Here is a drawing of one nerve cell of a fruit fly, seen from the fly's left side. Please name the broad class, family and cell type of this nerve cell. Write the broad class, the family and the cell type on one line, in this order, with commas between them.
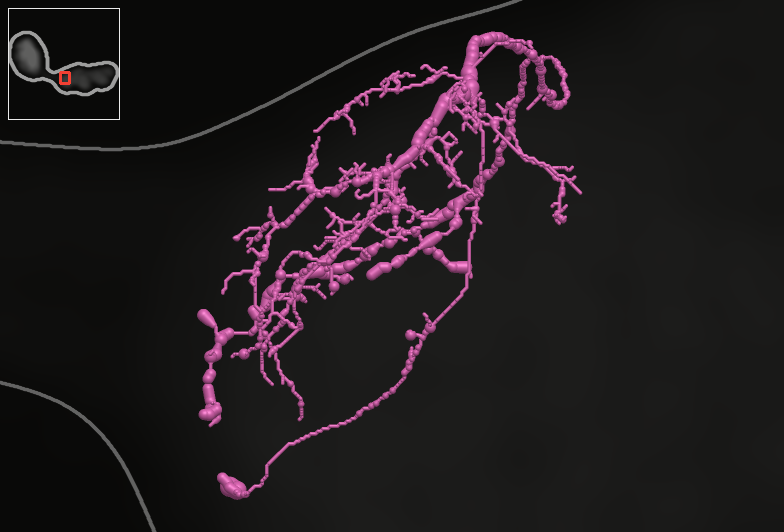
nerve-cord intrinsic neuron, hemilineage 14B, IN14B011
